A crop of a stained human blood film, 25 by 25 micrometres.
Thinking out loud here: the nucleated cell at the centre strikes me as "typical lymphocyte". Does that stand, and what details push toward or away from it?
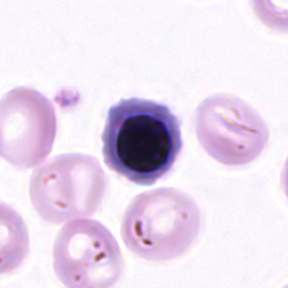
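The name typical lymphocyte does not fit; this cell is a normoblast. The deciding feature is the chromatin, which is very dark and dense, with almost no visible pattern.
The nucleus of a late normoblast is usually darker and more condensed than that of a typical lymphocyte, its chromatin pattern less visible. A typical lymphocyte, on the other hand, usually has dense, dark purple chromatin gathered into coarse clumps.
Here that clumped look is missing, which speaks against typical lymphocyte. No nucleolus is visible.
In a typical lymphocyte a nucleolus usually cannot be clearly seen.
This feature therefore does not count against that name. The cell outline is round with a finely ragged edge, and the bluish-purple cytoplasm shows no granules.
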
